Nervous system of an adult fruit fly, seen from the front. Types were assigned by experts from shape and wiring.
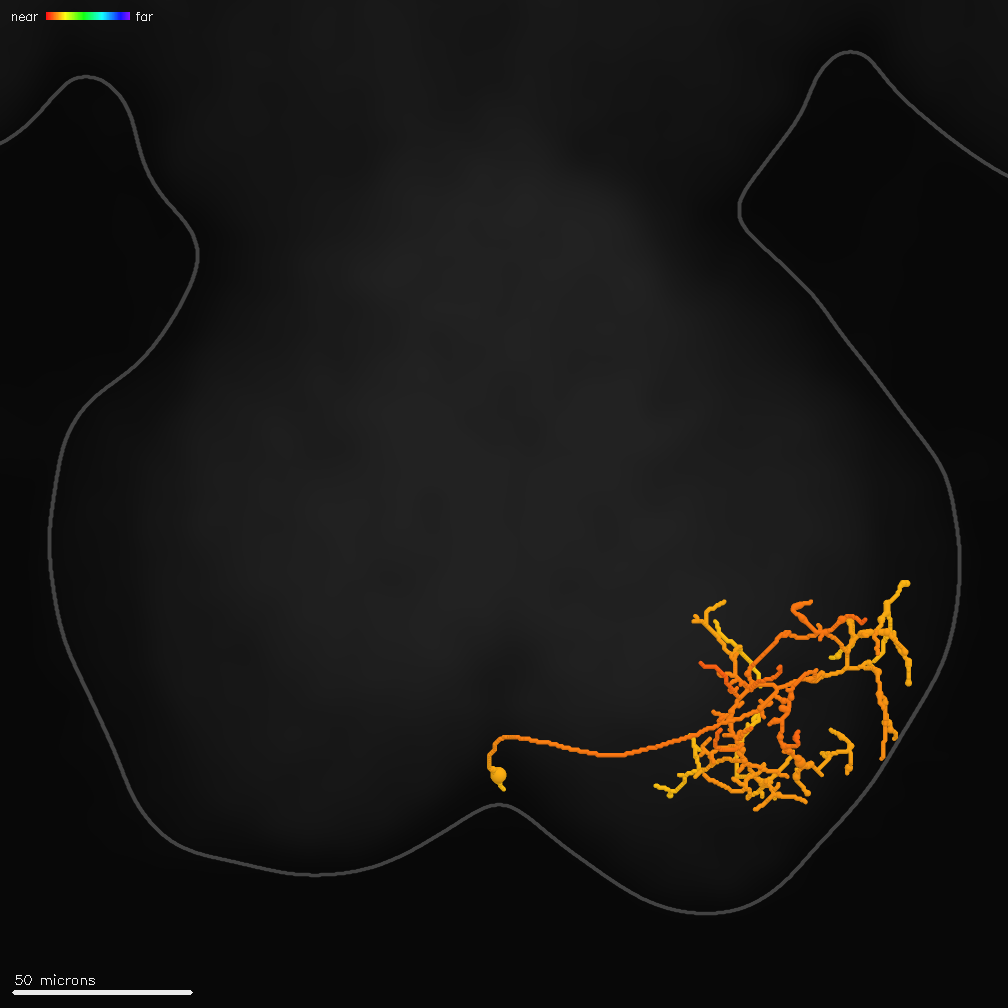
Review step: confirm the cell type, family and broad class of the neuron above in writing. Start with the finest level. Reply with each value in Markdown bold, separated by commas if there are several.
**IN13B096_b**, **hemilineage 13B**, **nerve-cord intrinsic neuron**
